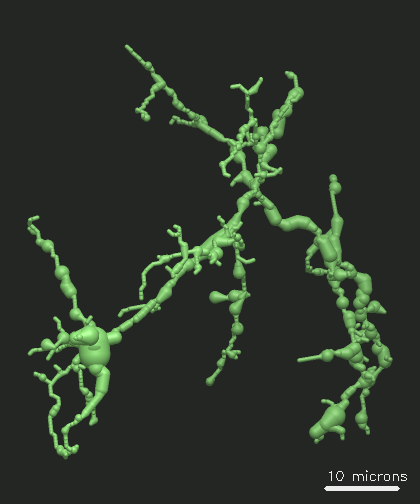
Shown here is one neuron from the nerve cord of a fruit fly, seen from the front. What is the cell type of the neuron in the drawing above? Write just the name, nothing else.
IN13A045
